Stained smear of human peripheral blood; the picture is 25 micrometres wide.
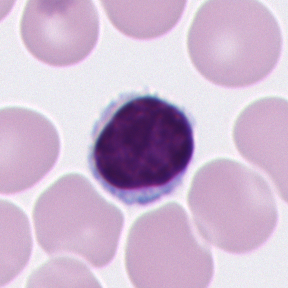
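Typical lymphocyte, the nucleated cell at the centre of a stained blood smear. Its outline is roughly round. The nucleus is round to slightly oval, with no indentation or lobes. The cytoplasm is pale blue. Last, the cell margin is finely frayed with tiny projections.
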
